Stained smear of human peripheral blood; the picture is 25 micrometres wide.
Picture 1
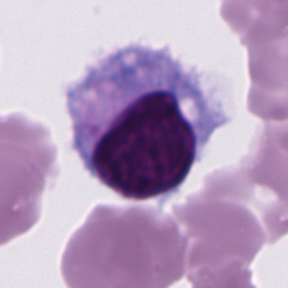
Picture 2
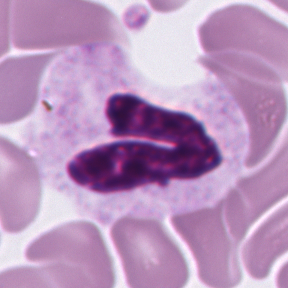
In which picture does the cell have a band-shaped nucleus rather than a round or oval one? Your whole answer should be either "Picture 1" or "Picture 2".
Picture 2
